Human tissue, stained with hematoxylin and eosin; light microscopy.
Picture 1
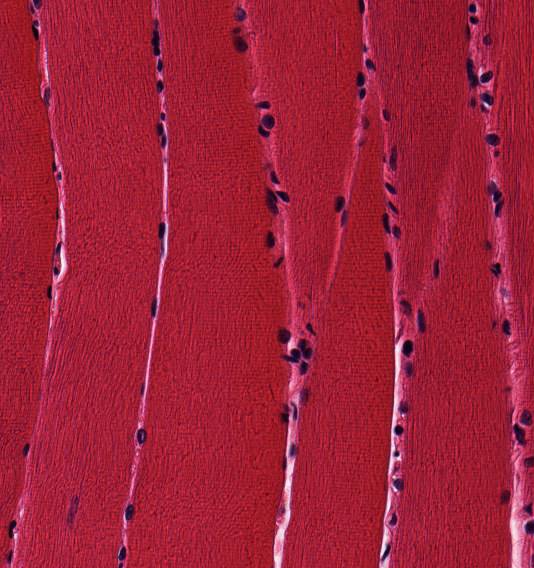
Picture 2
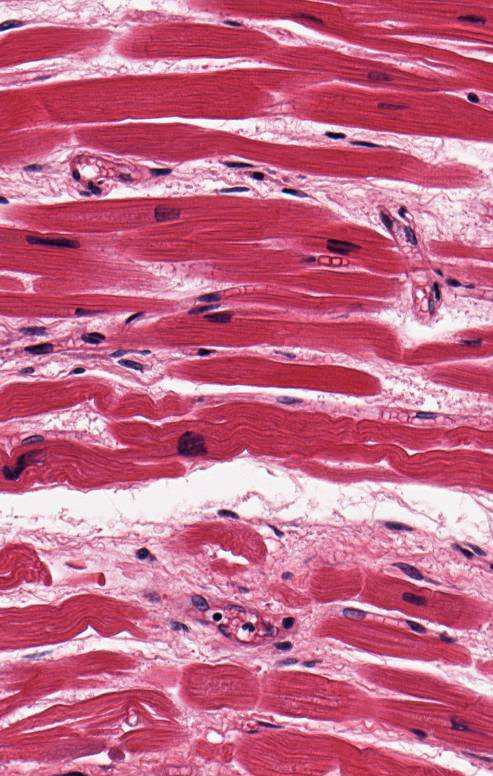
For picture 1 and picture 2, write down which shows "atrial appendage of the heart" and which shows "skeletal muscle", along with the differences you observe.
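Quick one: the first is skeletal muscle, the second is the atrial appendage of the heart. In the skeletal muscle, long fibres run roughly parallel from top to bottom, staining a deep, even red with eosin, and their dark, oval to elongated nuclei sit at the fibre edges with their long axes along the fibres. The atrial appendage fibres are eosinophilic too and run roughly horizontally, but they branch and join their neighbours. And their nuclei, oval and elongated along the fibre axis, lie centrally rather than at the edges.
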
